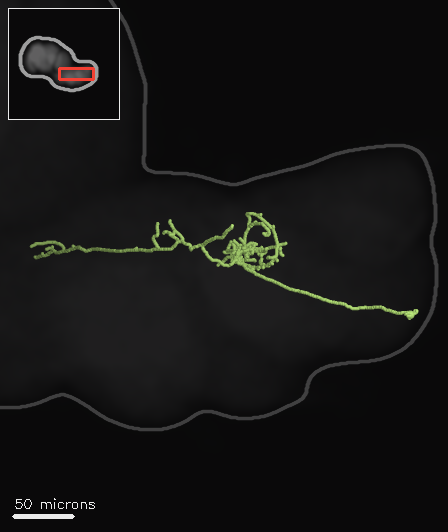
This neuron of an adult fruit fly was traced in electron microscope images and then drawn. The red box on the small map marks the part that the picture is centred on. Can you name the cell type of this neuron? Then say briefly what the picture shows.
It is of cell type IN08B093. Its broad class is nerve-cord intrinsic neuron. By the scale bar it is about 350 microns wide in this view. In this view it is more than twice as wide as it is tall.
